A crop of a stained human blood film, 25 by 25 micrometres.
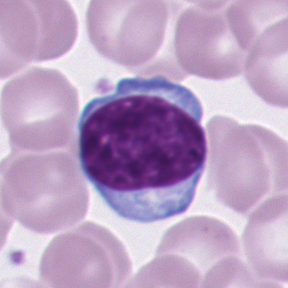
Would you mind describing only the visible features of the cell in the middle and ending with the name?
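Start with the edge of the cell: it is irregular and somewhat angular, not smoothly round. The nucleus, by contrast, has a smooth edge with no notches or lobes. Look inside it and you will find no distinct nucleoli. See how the cytoplasm is a deeper blue toward the cell edge than next to the nucleus. What you have here is a typical lymphocyte.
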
